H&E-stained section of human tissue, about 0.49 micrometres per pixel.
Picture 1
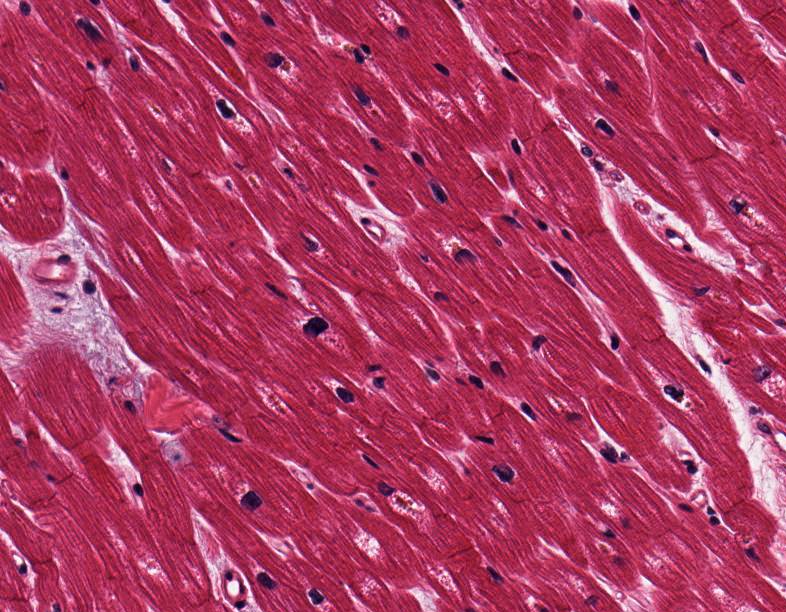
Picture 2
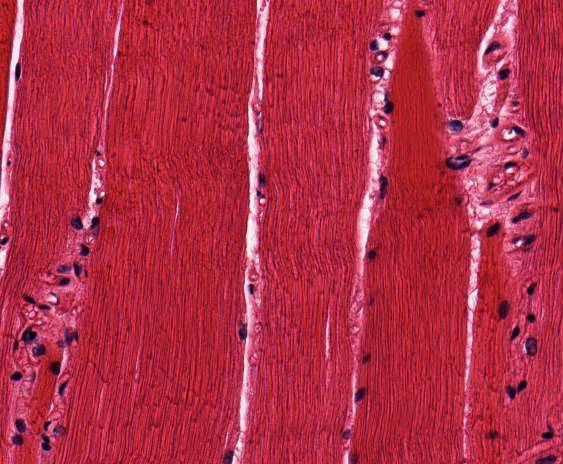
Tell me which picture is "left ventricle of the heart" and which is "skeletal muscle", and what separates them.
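Picture 1 is left ventricle of the heart; picture 2 is skeletal muscle. Check the course first: the fibres in picture 1 run diagonally from upper left to lower right and branch to join their neighbours, while the broad, deep-red fibres in picture 2 run side by side from top to bottom. Next, the texture: each fibre in picture 2 is filled with fine, parallel lengthwise lines along its long axis, and its cytoplasm stains strongly and evenly eosinophilic. Then the nuclei: in picture 1 many sit in a pale clear zone at their poles holding fine golden-brown granules, whereas in picture 2 the dark, elongated nuclei lie at the fibre edges rather than in the centres.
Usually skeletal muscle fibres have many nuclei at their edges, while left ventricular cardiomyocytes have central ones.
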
